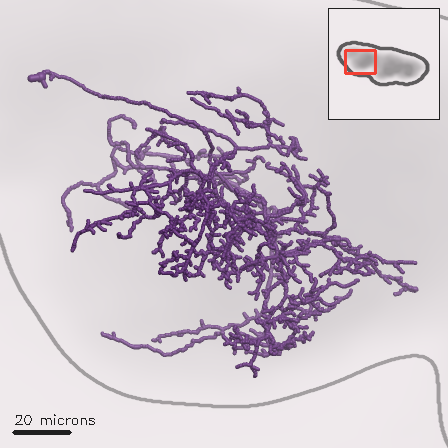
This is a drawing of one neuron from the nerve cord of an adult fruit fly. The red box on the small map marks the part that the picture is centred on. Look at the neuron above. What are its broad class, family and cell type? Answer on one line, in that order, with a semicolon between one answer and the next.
nerve-cord intrinsic neuron; hemilineage 03A; IN03A021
